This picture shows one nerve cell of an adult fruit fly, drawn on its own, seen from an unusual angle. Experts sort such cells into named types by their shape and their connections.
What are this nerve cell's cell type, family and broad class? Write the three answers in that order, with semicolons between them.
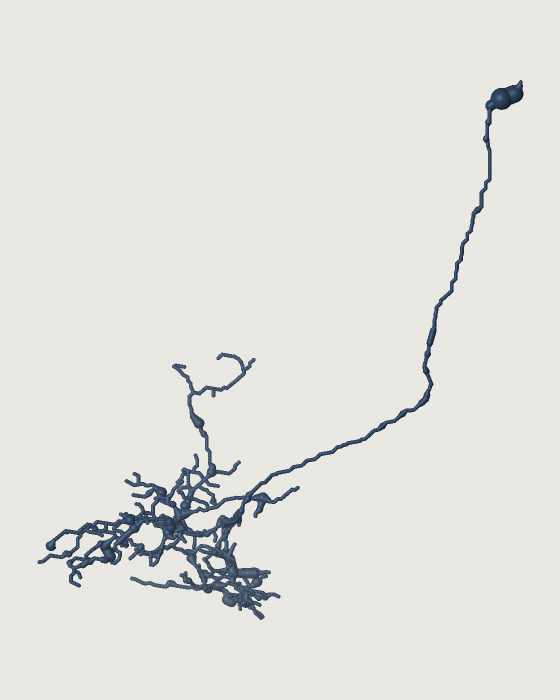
IN09A094; hemilineage 09A; nerve-cord intrinsic neuron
